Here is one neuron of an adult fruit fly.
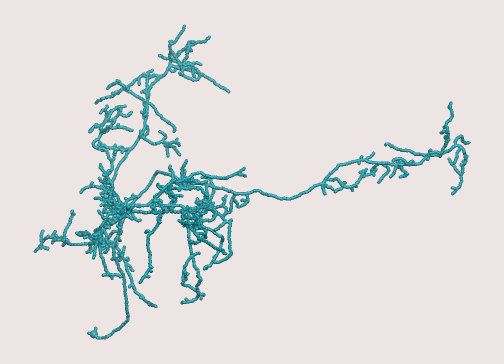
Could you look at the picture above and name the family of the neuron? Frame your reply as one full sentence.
It is hemilineage DL1_ventral which is the family of the neuron.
